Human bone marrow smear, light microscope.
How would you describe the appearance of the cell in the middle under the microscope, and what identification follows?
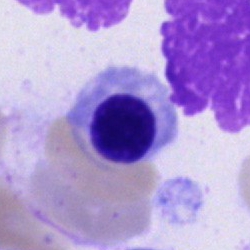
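Start with the nucleus: its chromatin is very dark and densely condensed, and you won't find any nucleoli in it. Around it the cytoplasm is pale blue, its rim wider above the nucleus than below. This cell is an erythroblast.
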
